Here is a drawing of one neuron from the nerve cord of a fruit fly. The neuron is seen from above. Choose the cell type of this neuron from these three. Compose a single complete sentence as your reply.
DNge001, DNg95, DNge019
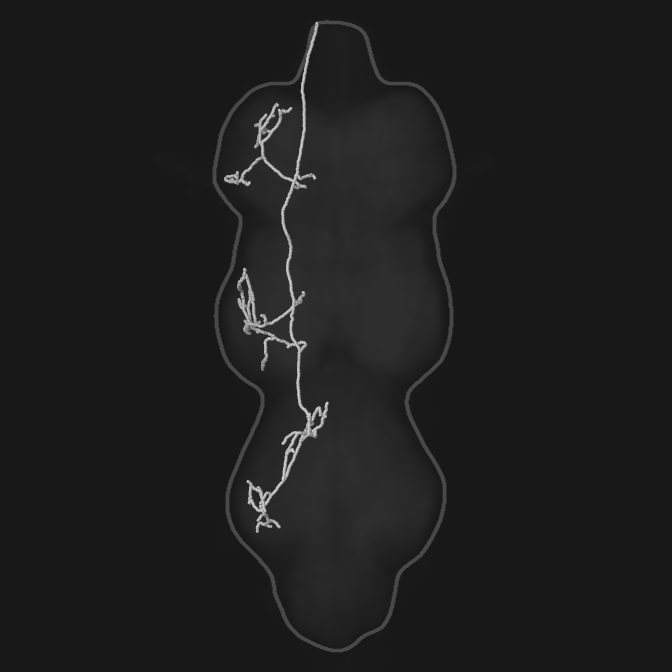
This neuron is recognized as the cell type DNg95.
